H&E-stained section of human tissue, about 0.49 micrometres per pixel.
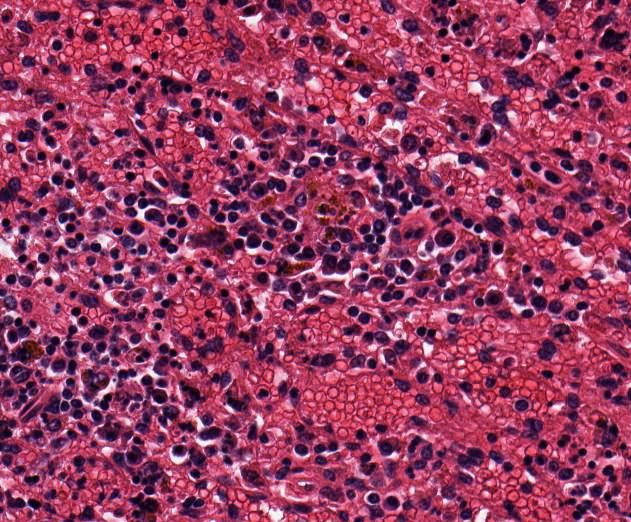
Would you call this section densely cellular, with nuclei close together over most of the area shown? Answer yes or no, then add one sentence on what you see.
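Yes. The whole field is a diffuse sheet of closely packed cells with no glands, follicles or other organized units.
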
